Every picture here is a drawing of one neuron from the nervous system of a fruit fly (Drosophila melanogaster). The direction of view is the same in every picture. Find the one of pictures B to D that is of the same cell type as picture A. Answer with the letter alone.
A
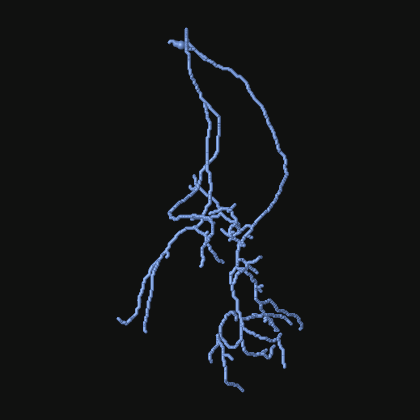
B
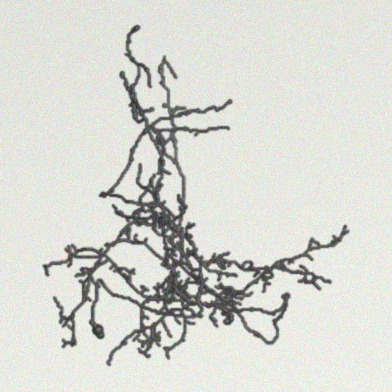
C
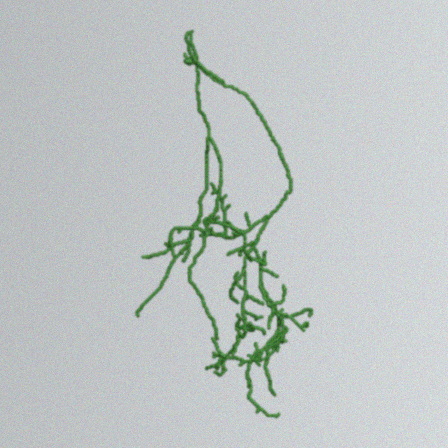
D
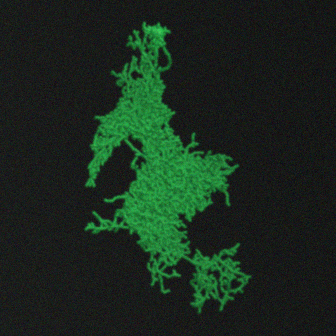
C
